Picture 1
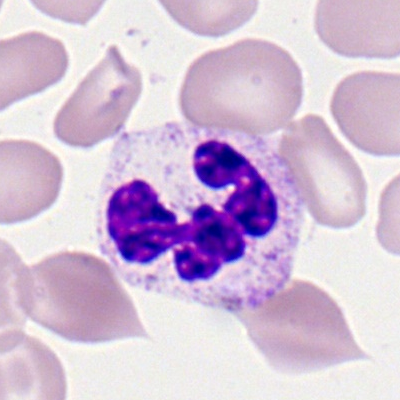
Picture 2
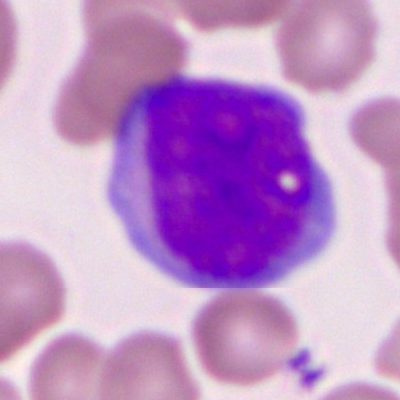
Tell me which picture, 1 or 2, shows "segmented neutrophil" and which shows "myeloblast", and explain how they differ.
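In picture 1 you see a segmented neutrophil; picture 2 holds a myeloblast. The segmented neutrophil has a roughly round, smooth outline, while the myeloblast's outline is slightly irregular and somewhat angular. The neutrophil's chromatin is dark purple and coarsely clumped, and no nucleoli are visible in its nucleus.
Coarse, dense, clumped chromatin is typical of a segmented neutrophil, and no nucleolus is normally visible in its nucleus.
The myeloblast, by contrast, shows several pale round nucleoli within a nucleus that fills most of the cell.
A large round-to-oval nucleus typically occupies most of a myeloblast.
The cytoplasm differs as well: in the segmented neutrophil it is plentiful and pale pinkish-lilac, with fine lilac granules scattered throughout and no vacuoles, whereas the myeloblast shows no granules.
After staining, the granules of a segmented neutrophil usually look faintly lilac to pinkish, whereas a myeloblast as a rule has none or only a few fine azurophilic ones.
A small bright white dot lies in the right part of the myeloblast's nucleus, and a small cluster of platelets sits near the lower right beside a red cell.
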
